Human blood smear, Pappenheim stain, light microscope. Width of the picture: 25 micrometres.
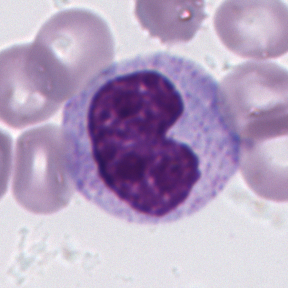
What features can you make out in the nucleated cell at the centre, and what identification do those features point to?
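Outline: round and smooth, without surface projections. Size: about 16 micrometres across. Nucleus: about 13 by 9 micrometres, filling about 50% of the cell's area, with a deep notch on its right side that gives it a kidney-like shape. Cytoplasm: pale greyish-blue, dusted with many fine, faint purplish granules. Name: metamyelocyte.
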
